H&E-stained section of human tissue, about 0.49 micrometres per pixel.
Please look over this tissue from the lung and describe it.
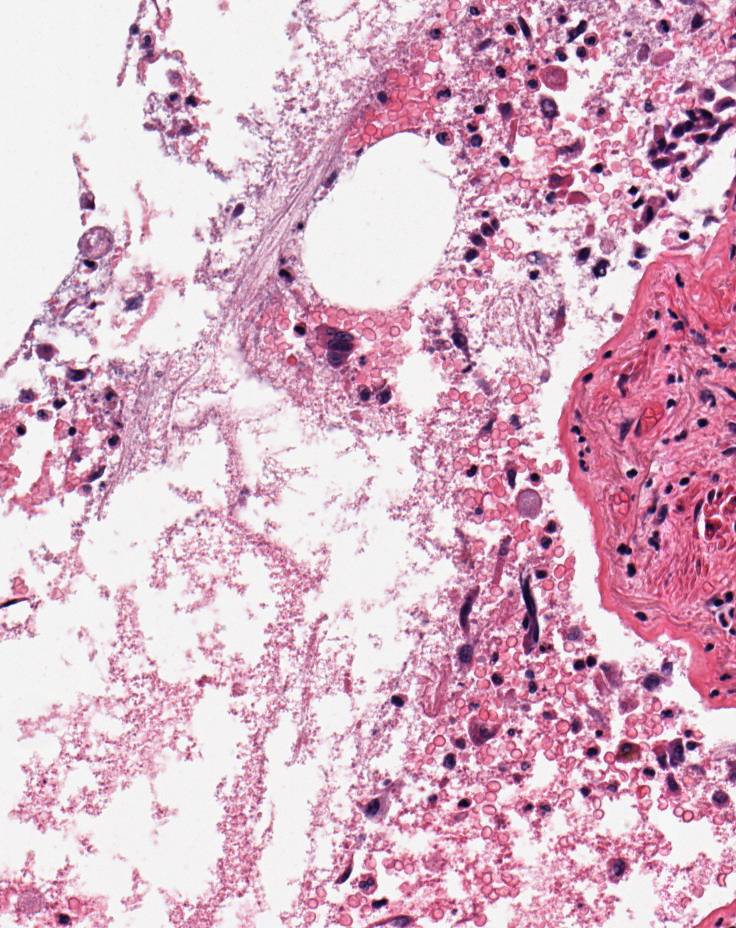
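First, the bulk of the field: loose, disrupted material crowded with free red blood cells, densest in the right half. Next, the lower left: a pale pink, finely fibrillar mesh with few cells and many gaps. Then the right edge: a compact fragment of dense, deeply eosinophilic tissue with a sharp wavy border and scattered small dark nuclei. Last, epithelium and glands: none anywhere.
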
